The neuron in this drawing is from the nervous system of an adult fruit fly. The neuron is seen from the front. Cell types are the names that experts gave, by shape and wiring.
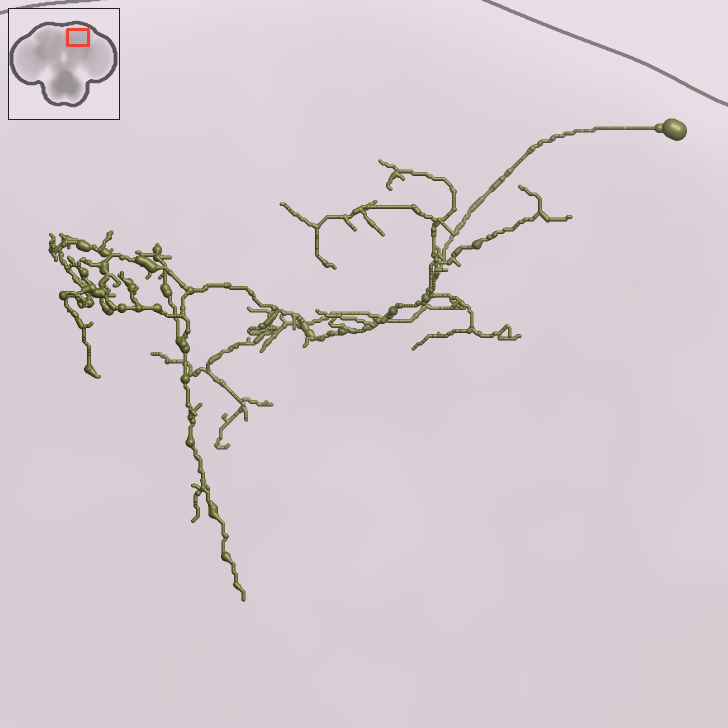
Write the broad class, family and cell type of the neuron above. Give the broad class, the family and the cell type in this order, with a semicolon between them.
central-brain intrinsic neuron; hemilineage SLPad1_posterior; SMP208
